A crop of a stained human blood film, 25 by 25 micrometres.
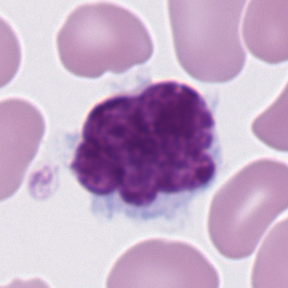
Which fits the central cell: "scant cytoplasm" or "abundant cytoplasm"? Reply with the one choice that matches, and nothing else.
Scant cytoplasm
